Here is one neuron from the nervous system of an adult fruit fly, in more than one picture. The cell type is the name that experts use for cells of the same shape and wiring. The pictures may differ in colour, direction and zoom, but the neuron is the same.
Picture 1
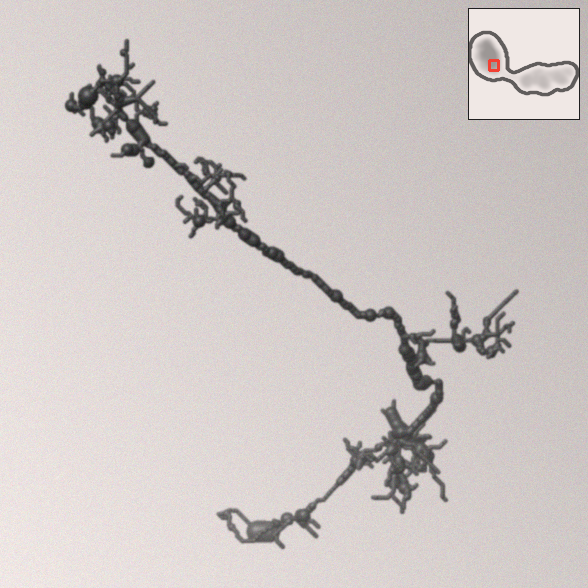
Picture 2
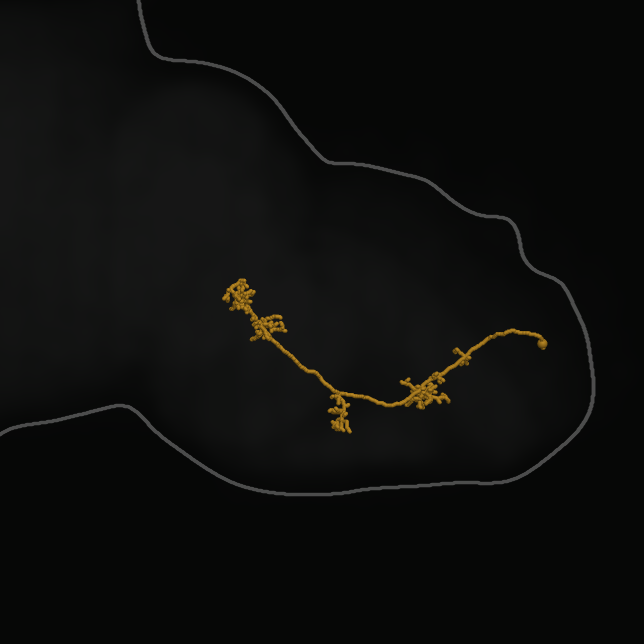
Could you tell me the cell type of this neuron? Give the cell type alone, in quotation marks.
"TmY17"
